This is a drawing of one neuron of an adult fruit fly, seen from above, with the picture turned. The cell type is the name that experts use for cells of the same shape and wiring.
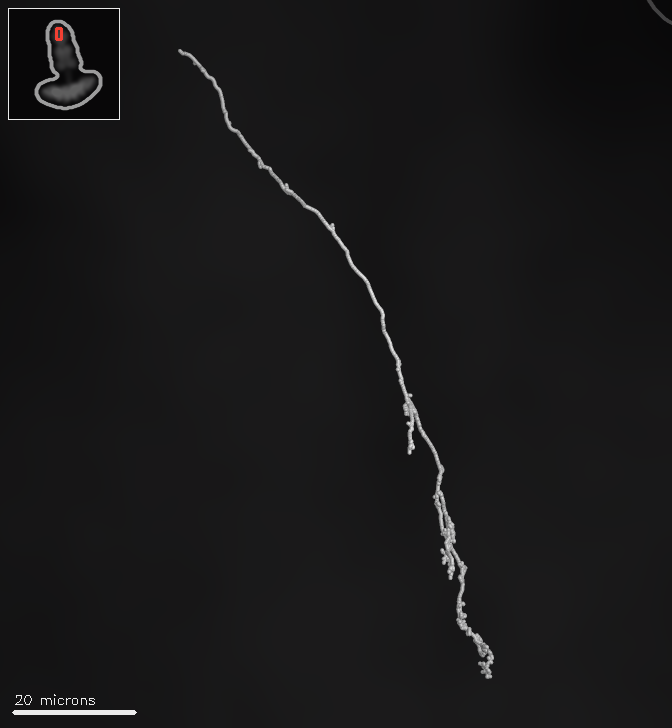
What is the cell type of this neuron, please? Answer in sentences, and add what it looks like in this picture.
Its cell type is SNch10. Its broad class is sensory neuron entering the nerve cord. The drawing shows no cell body. By the scale bar it is about 100 microns tall in this view.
